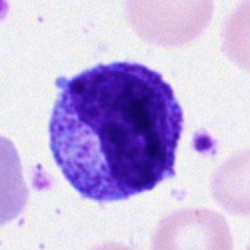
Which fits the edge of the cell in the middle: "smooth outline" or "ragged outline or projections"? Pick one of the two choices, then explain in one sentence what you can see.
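Ragged outline or projections. A small pale blue bleb projects from the upper left edge of the cell.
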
